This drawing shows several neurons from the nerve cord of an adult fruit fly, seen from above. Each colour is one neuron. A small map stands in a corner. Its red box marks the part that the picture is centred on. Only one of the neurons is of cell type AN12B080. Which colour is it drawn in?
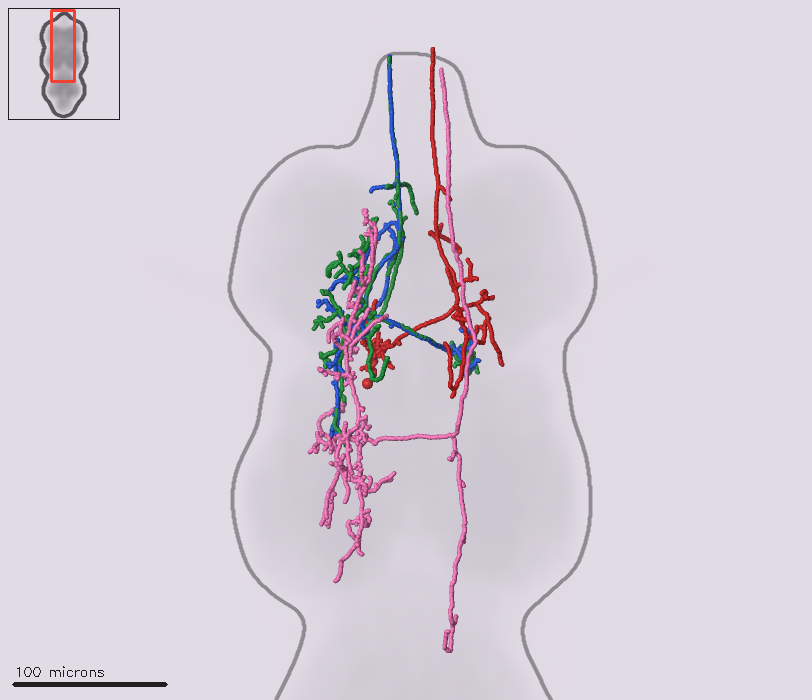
red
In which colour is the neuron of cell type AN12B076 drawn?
blue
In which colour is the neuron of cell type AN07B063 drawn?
pink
